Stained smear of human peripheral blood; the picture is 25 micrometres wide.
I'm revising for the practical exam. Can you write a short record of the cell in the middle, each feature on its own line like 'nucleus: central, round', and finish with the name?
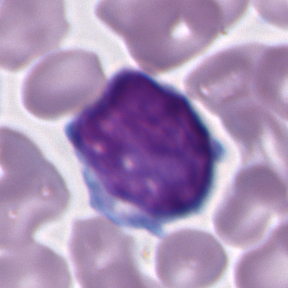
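Outline: angular; take your time and count several fairly straight sides
Nucleus: one single, unlobed mass
Nuclear share: fills most of the cell
Cytoplasm: pale blue
Name: myeloblast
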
